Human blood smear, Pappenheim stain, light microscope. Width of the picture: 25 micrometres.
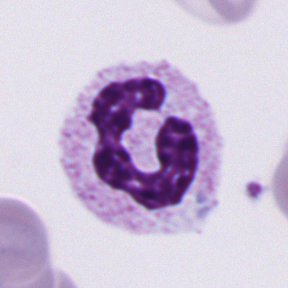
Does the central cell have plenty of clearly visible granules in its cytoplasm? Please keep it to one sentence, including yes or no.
Yes, it is many visible granules that the cytoplasm of this cell contains.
